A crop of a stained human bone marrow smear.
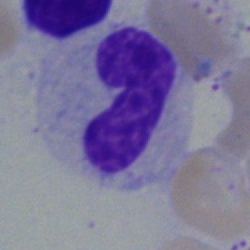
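Band neutrophil, the central cell of a stained human bone marrow smear. The nucleus is kidney-shaped and carries a deep notch on its left side. Its chromatin is dark purple and clumped, with paler streaks between the clumps. The cytoplasm contains only sparse, fine, faint violet granules. The cell outline is roughly oval and has a faint, soft edge.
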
